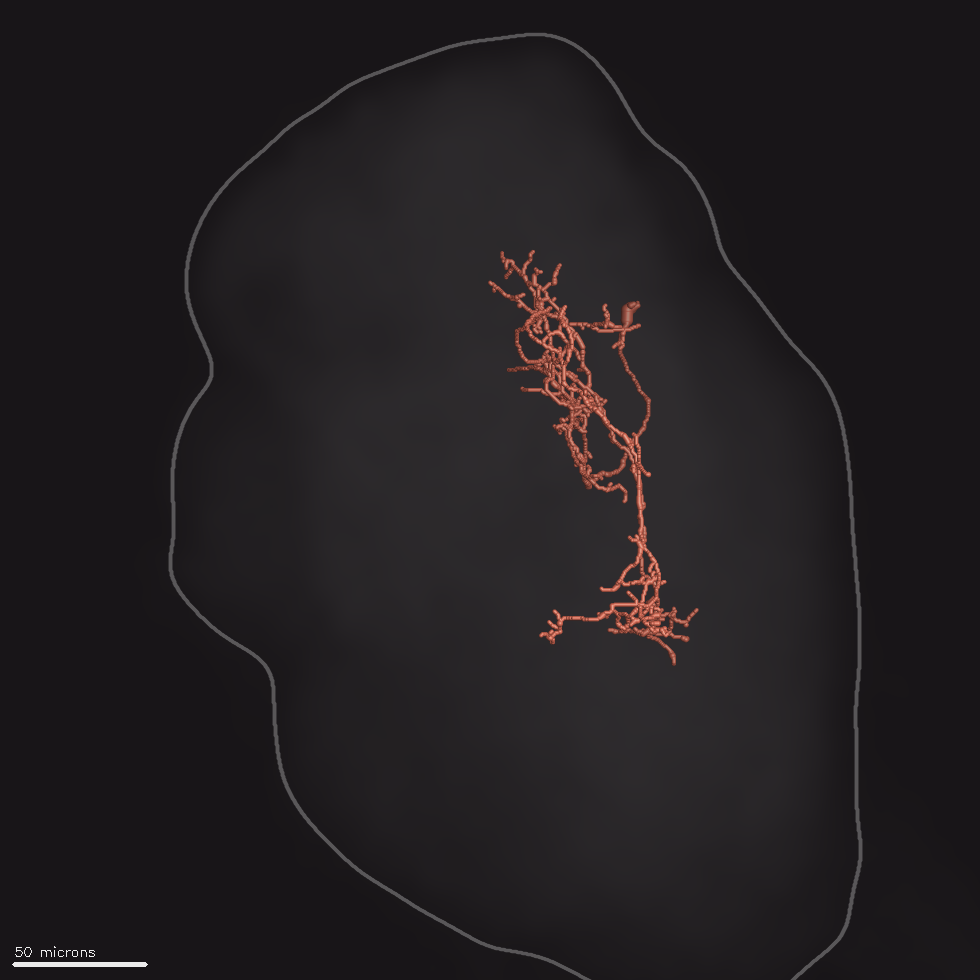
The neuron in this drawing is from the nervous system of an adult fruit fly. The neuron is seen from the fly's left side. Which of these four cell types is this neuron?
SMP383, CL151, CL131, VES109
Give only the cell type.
CL131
